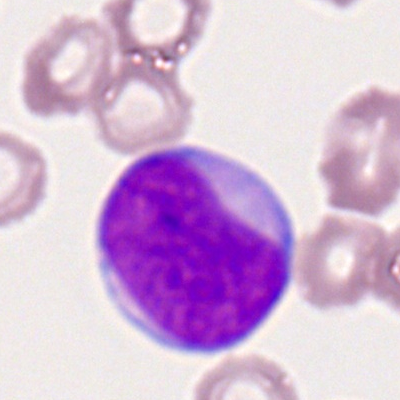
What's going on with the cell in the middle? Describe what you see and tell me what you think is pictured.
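Outline first: round and smooth. Next, the nucleus, which fills most of the cell. Then the chromatin, purple and mottled with darker clumps. Last, the cytoplasm, widest at the upper right of the cell. This cell is a myeloblast.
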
